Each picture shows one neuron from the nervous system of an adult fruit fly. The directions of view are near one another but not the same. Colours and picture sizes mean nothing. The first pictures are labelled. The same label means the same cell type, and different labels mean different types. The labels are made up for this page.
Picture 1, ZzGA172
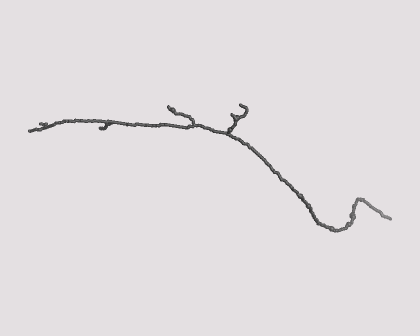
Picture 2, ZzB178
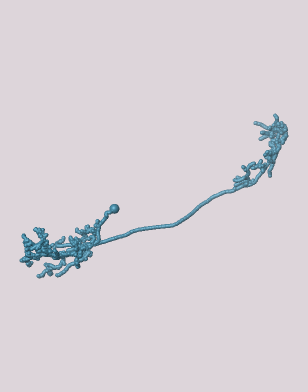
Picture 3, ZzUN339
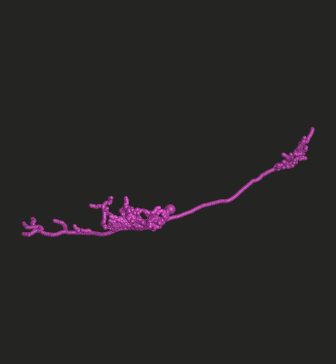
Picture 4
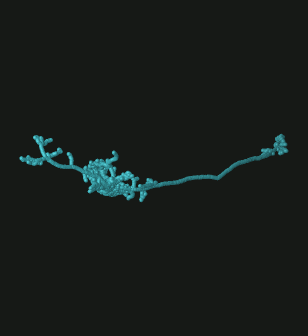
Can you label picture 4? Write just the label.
ZzUN339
